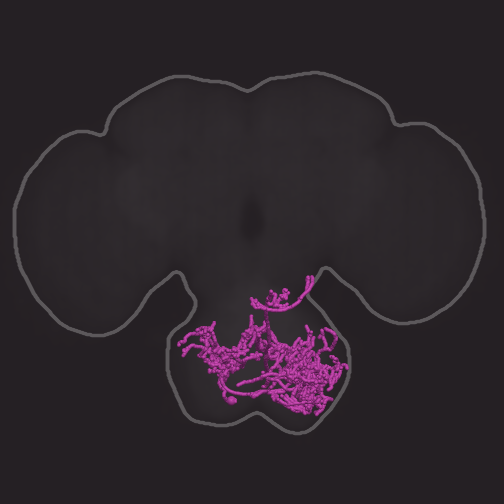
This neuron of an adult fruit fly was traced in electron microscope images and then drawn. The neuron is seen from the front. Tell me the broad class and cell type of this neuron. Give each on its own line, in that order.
ascending neuron
ANXXX008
